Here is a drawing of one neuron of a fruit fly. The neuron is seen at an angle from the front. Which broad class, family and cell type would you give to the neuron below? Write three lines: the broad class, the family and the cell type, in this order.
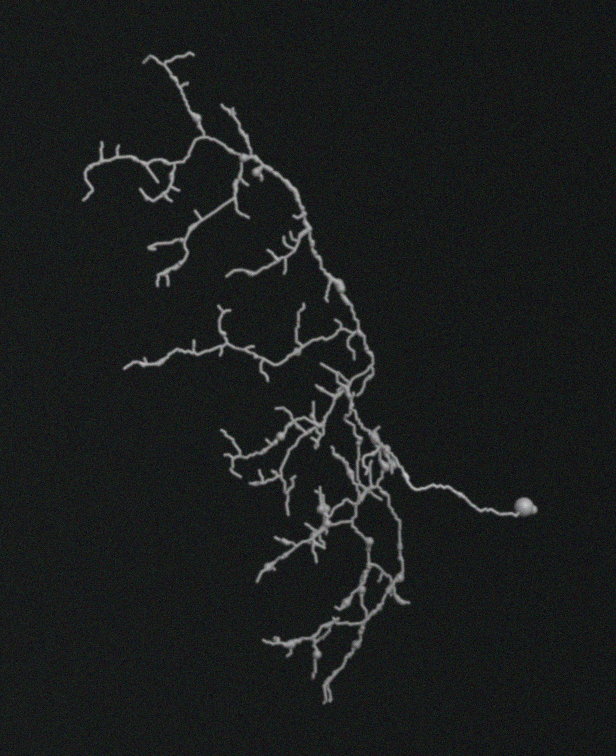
optic-lobe intrinsic neuron
Cm
Cm16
